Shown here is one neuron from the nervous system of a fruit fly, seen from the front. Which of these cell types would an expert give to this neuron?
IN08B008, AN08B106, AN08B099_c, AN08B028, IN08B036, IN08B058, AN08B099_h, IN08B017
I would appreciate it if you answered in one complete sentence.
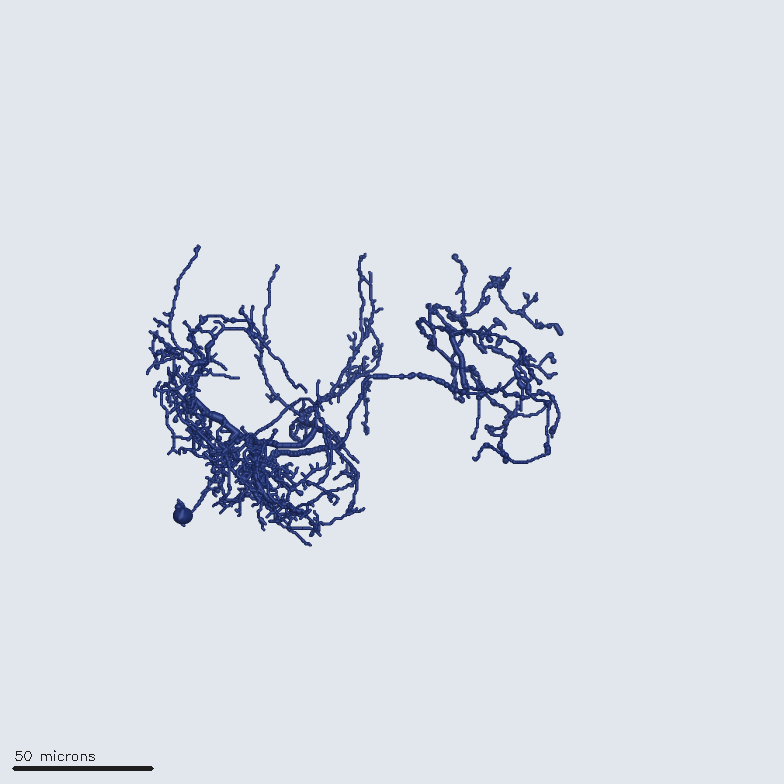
The neuron is typed under the name IN08B017.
